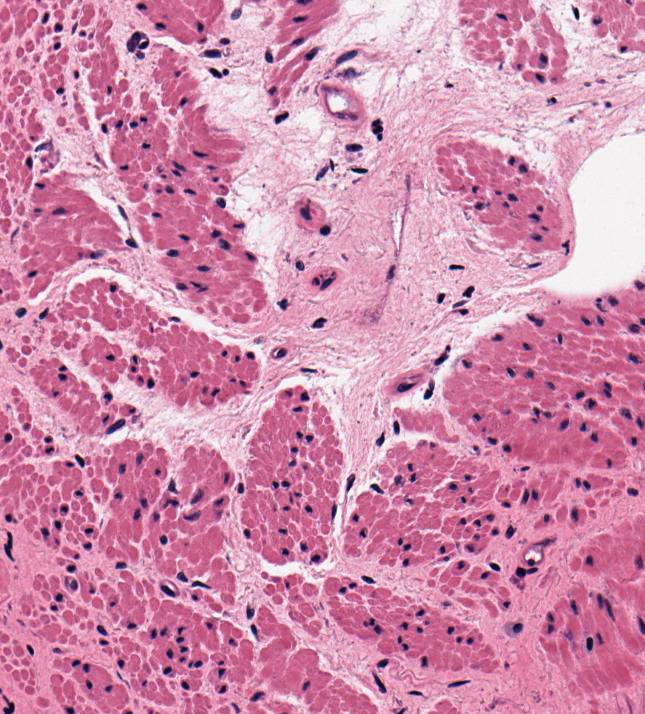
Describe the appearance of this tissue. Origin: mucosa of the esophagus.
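Separate rounded bundles of muscle, divided by connective tissue septa, fill most of the field. In most bundles the muscle cells are cut across as many small rounded pink profiles. Their dark nuclei sit in the centre of the profiles. In the upper centre, a few small blood vessels lie in loose connective tissue.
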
